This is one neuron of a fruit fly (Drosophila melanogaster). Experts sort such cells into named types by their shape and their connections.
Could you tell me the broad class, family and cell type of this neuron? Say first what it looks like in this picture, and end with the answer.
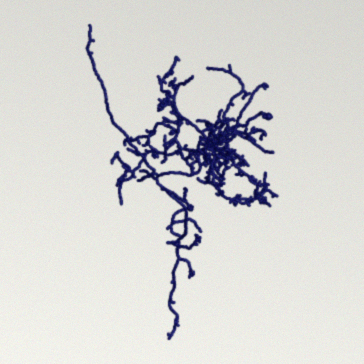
Dozens of branch ends can be seen. In this view it is taller than it is wide. It is a central-brain intrinsic neuron. Its family is hemilineage SMPpv2_ventral. The cell type is PVLP201m_a.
